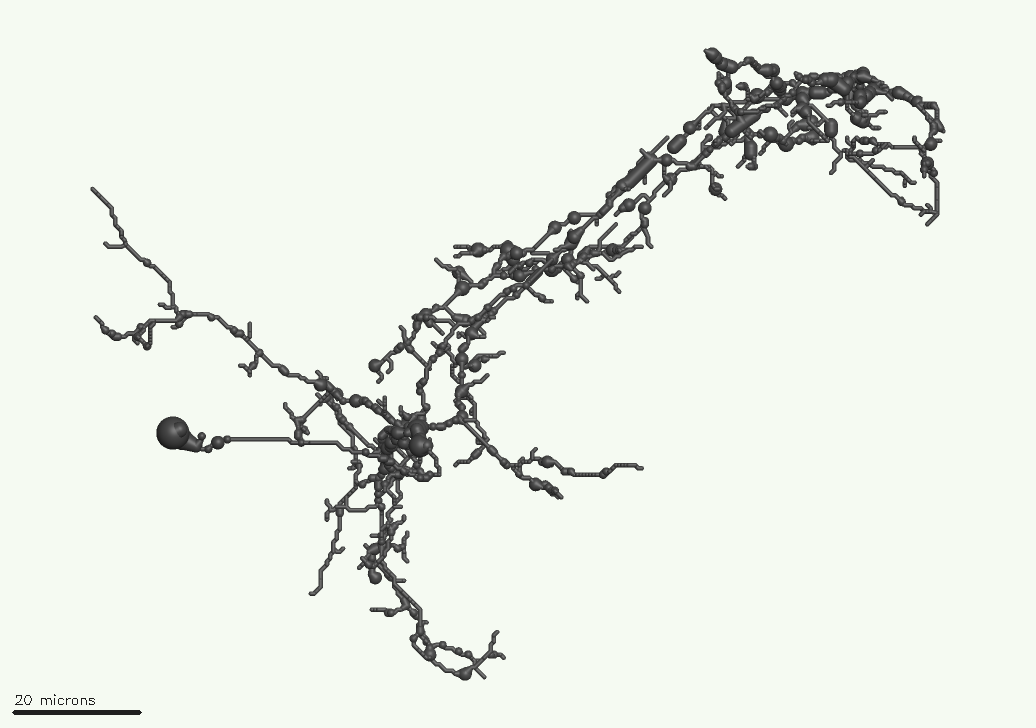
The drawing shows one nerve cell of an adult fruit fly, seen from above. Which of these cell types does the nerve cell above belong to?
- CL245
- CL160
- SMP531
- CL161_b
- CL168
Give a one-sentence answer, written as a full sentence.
Typed by cell type, the nerve cell is CL245.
